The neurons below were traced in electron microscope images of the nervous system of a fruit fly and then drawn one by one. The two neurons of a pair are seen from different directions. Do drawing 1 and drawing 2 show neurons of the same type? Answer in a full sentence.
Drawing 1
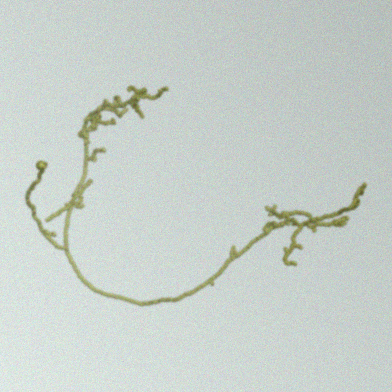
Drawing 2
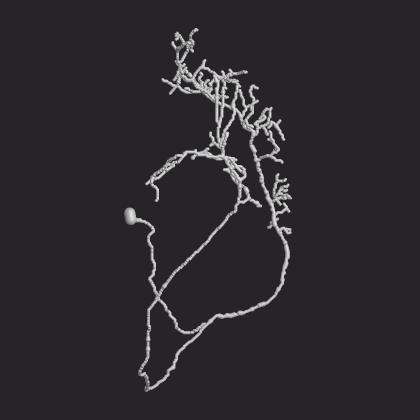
They are of different cell types.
